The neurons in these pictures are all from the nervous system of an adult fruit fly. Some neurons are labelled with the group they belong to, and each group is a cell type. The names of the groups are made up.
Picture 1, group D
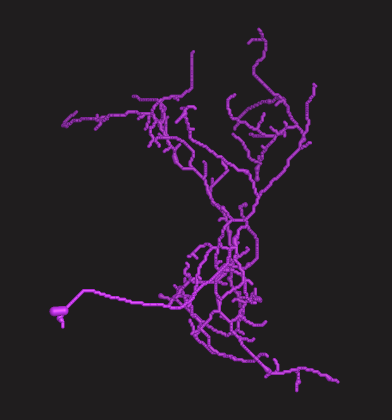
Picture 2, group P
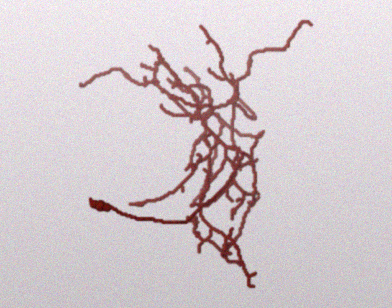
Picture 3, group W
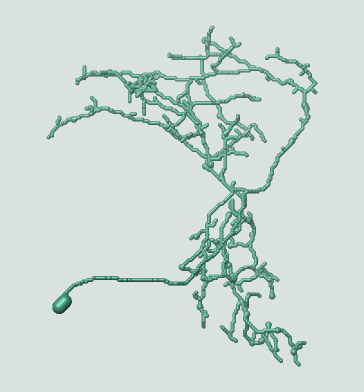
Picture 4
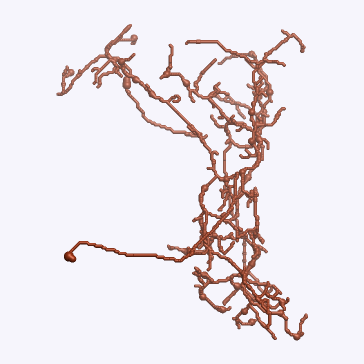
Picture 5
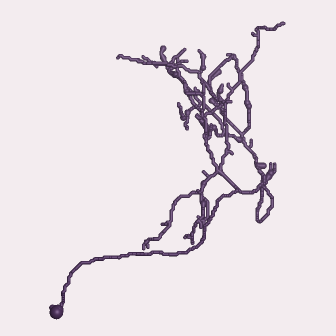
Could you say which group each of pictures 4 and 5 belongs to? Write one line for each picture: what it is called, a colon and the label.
4: group D
5: group P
